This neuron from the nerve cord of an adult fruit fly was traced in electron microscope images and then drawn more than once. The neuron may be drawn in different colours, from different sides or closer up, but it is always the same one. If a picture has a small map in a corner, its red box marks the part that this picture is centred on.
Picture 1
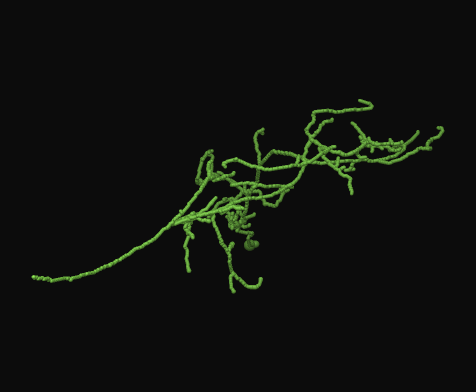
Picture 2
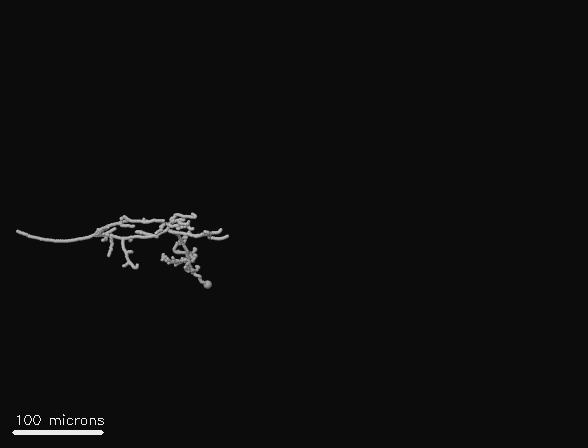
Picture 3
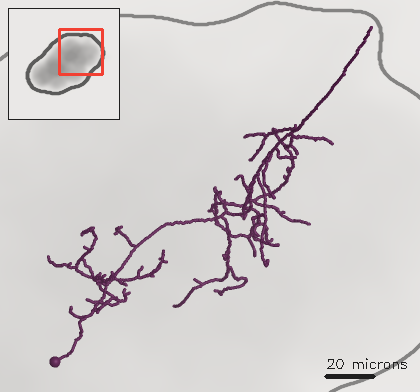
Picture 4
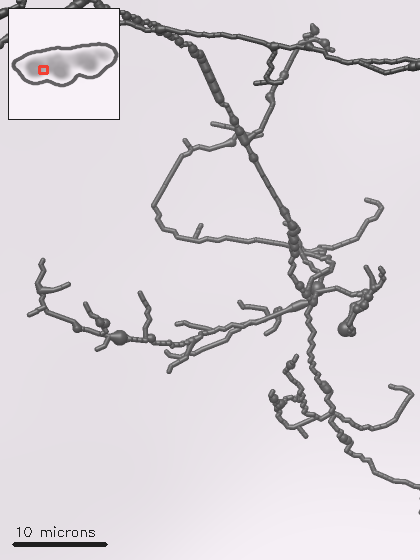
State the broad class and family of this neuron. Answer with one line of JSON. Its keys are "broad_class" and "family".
{"broad_class": "ascending neuron", "family": "hemilineage 12B"}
